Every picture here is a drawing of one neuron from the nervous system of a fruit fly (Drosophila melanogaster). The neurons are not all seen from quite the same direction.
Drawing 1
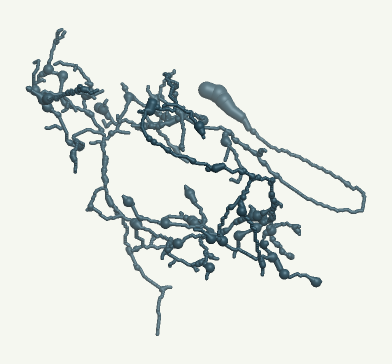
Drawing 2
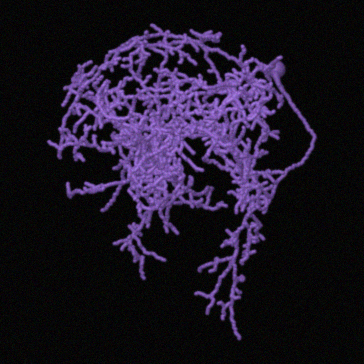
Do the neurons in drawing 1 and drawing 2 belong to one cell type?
no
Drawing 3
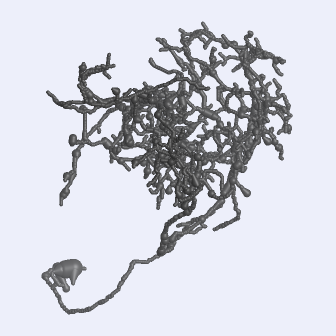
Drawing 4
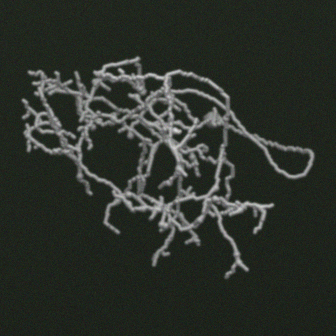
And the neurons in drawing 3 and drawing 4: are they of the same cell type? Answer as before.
no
